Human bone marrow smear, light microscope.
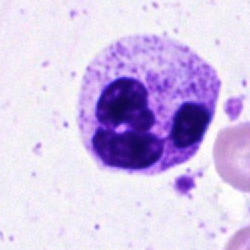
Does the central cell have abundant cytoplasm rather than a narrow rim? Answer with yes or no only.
Yes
